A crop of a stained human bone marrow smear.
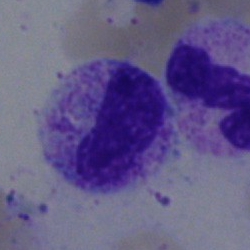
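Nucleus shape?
Elongated, running from the top of the cell down towards the lower left.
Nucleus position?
Towards the right; more cytoplasm on the left.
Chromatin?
Dark purple, dense.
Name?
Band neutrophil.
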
